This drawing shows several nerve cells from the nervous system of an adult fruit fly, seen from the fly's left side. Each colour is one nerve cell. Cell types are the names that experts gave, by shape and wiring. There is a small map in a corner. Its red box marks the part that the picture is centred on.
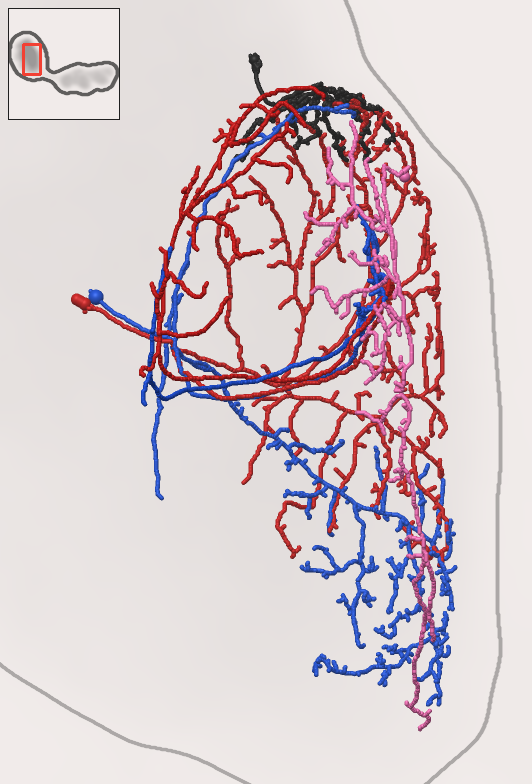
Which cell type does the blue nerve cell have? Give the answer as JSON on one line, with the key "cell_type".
{"cell_type": "MeVPMe8"}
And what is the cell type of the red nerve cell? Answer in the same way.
{"cell_type": "MeVPMe10"}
